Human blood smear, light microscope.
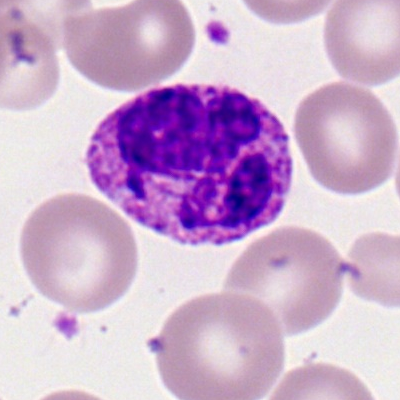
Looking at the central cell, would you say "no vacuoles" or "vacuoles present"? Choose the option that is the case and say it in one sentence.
No vacuole is held anywhere within the cytoplasm of this cell.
